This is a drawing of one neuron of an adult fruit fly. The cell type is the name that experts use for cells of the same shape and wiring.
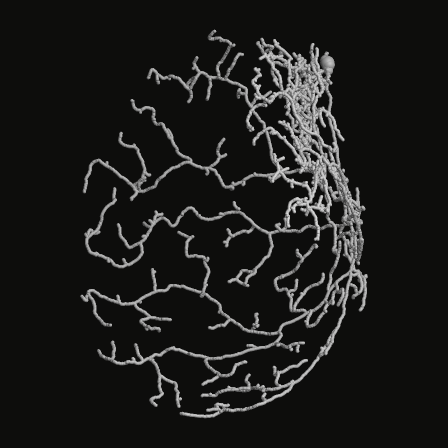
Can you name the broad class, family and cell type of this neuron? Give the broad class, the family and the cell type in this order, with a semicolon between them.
visual centrifugal neuron; MeVC; MeVC21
